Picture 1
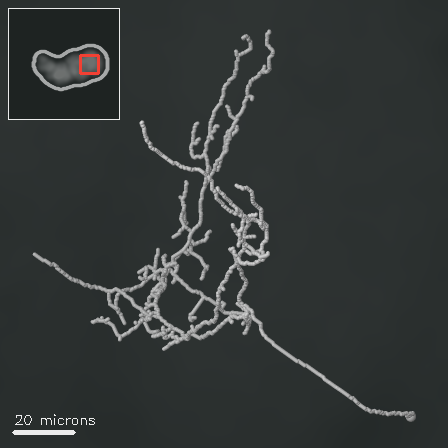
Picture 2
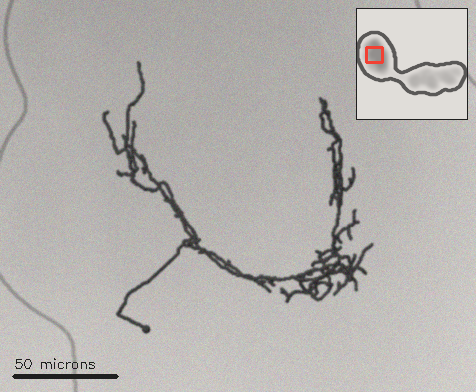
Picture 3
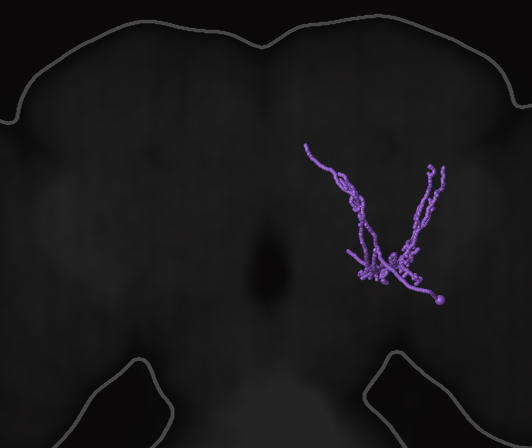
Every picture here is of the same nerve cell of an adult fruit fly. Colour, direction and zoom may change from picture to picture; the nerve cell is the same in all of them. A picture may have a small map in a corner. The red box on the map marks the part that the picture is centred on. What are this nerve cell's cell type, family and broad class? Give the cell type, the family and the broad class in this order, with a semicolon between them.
WEDPN7B; hemilineage LALa1_posterior; central-brain intrinsic neuron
